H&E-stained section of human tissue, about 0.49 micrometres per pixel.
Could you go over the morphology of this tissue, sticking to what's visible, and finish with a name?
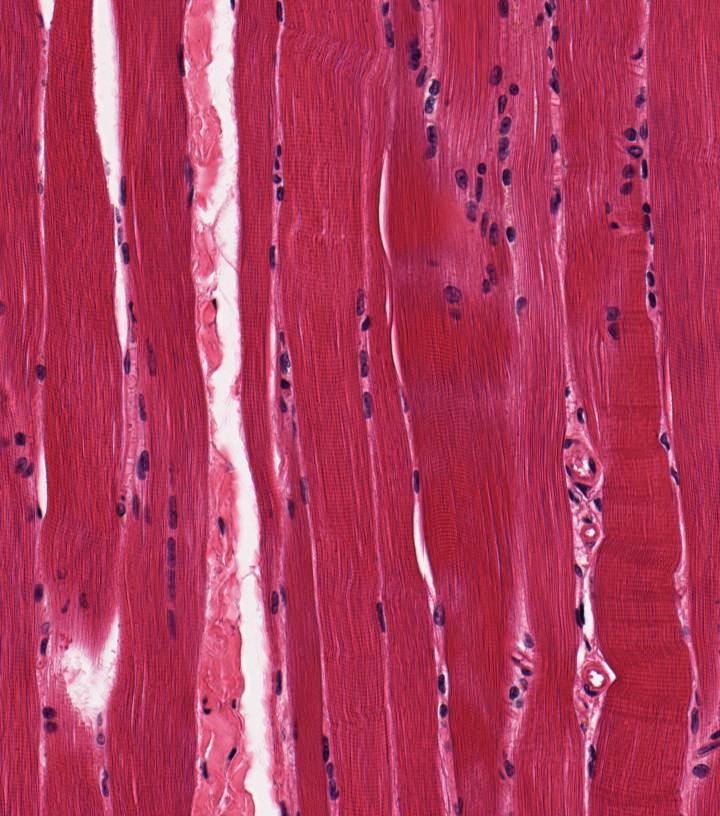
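Long unbranched muscle fibres run parallel from top to bottom of the field. Fine cross-striations run across the long axis of the fibres. Dark, elongated nuclei lie at the fibre edges rather than in the centres. In the lower right, small vessels cut in cross-section lie between the fibres. This is skeletal muscle.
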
